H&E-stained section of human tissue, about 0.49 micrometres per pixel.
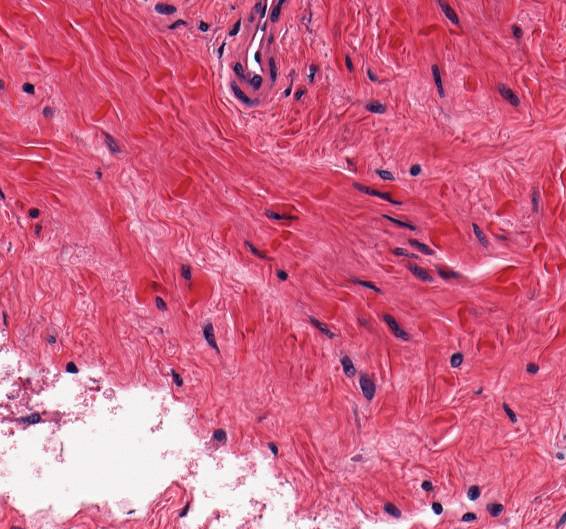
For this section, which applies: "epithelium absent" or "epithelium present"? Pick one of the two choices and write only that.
Epithelium absent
